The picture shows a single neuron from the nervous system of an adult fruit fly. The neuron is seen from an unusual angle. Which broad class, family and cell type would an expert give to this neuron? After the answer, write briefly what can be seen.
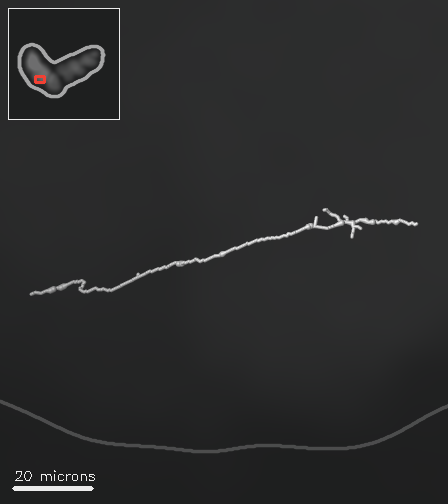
This is a sensory neuron entering the brain. Its family is called class mechanosensory. It is of cell type JO-B4_b. No cell body is drawn. By the scale bar it is about 100 microns wide in this view. There are a dozen or fewer branch ends.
